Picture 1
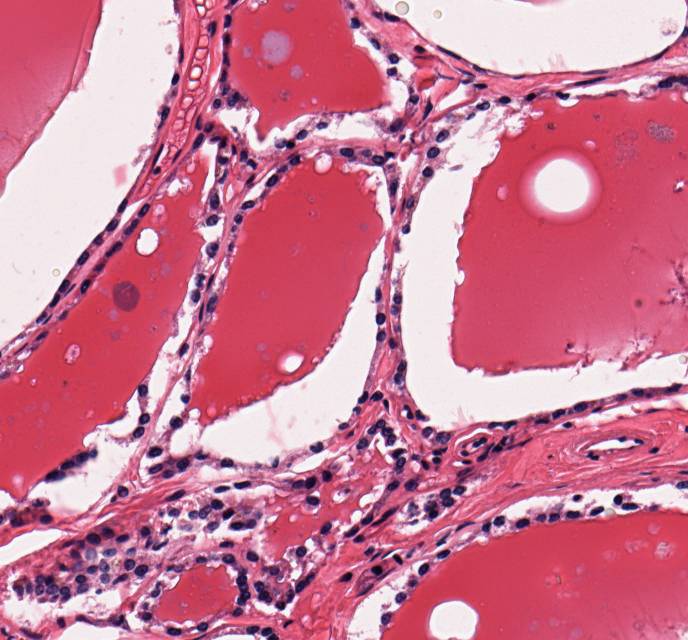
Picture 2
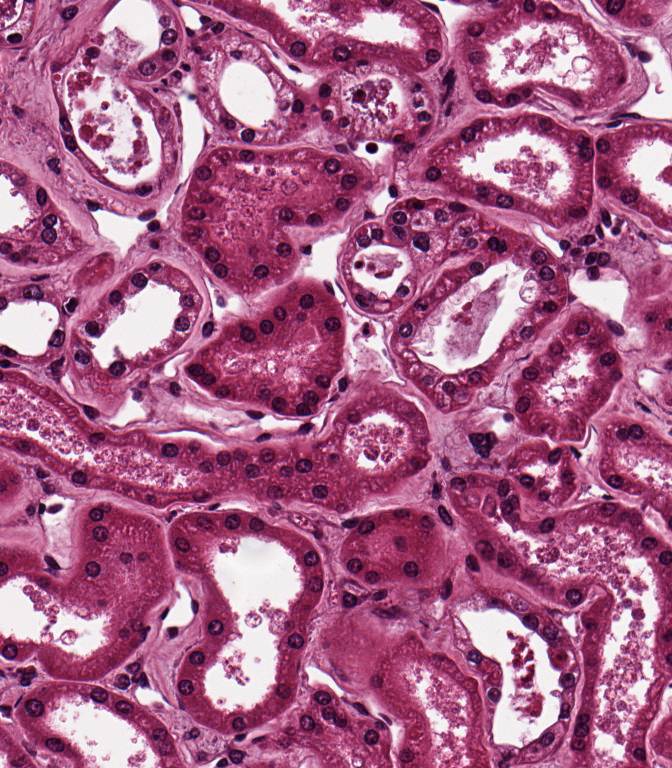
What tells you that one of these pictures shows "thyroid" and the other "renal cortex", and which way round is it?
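So: the thyroid is picture 1 and the renal cortex is picture 2. In the thyroid, large follicles of deep pink, homogeneous colloid fill the field, with thin partitions between them. Their lining is a single layer of flattened cells with dark, elongated nuclei, and at lower left a cluster of small cells with round dark nuclei sits in the stroma. The renal cortex, by contrast, is packed with tubules cut in round, oval and irregular profiles, with little tissue between. Those tubules have a single layer of cuboidal to low columnar cells with round dark nuclei, most with abundant, deeply eosinophilic, finely granular cytoplasm.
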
